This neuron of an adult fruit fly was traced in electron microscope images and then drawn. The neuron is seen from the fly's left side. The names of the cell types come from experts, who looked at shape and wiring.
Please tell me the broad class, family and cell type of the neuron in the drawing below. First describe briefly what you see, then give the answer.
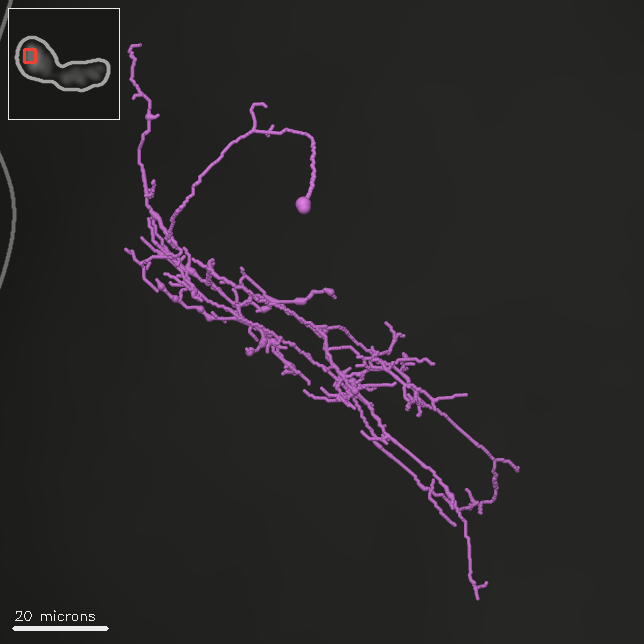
By the scale bar it is about 120 microns tall in this view. Dozens of branch ends can be seen. It is a central-brain intrinsic neuron. The family is hemilineage AOTUv1_medial. Its cell type is LAL043_b.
